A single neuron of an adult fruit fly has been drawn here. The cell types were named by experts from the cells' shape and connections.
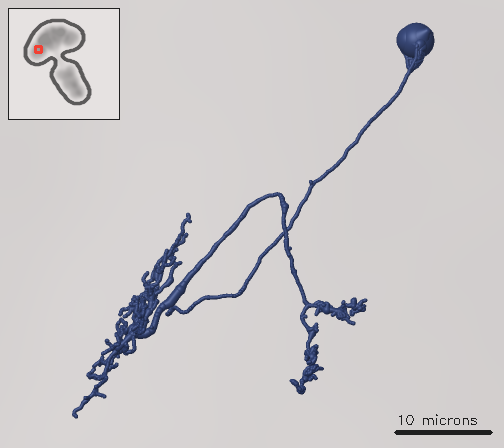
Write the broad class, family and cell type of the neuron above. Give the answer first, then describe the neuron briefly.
Its broad class is optic-lobe intrinsic neuron. Its family is T. Its cell type is T4d. It lies in the brain. From top to bottom in the picture it spans about 40 microns. The picture shows dozens of branch ends.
